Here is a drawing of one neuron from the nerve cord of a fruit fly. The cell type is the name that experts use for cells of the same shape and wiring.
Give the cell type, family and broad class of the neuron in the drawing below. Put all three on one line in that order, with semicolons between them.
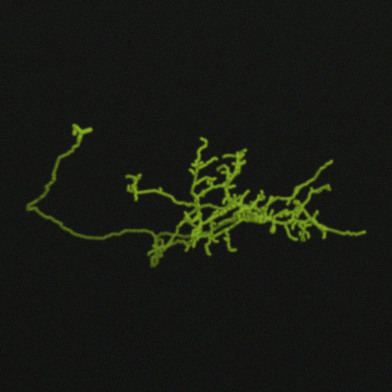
SNpp50; class mechanosensory proprioceptive; sensory neuron entering the nerve cord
